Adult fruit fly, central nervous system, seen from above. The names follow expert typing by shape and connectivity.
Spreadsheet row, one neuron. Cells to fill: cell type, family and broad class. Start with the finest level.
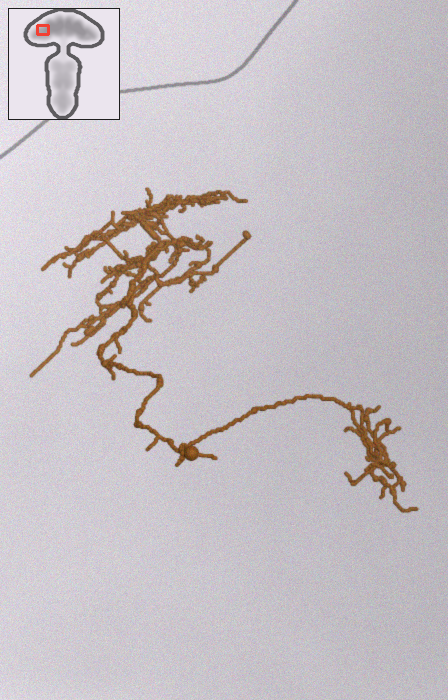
MeLo3b; MeLo; optic-lobe intrinsic neuron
